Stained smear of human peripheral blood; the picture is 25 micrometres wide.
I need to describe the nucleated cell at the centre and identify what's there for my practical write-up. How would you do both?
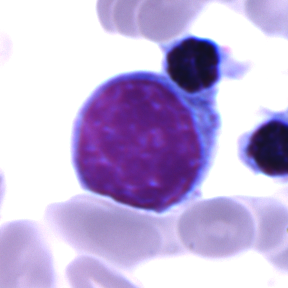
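Most of the cell is taken up by the nucleus, whose chromatin is fine and evenly spread rather than clumped. Pale blue cytoplasm forms a thin rim around it, widest on the right side. Answer: typical lymphocyte.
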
